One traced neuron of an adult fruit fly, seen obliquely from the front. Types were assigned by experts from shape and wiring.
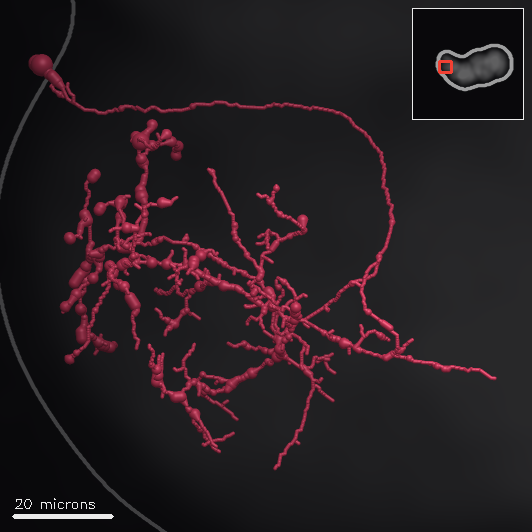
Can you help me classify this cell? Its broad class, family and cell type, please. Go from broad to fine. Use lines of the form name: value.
broad class: nerve-cord intrinsic neuron
family: hemilineage 21A
cell type: IN21A056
